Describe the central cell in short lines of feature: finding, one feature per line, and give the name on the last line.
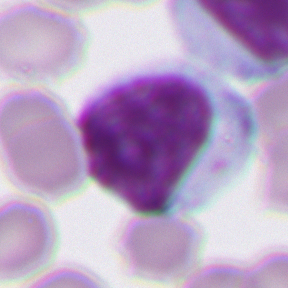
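Nucleus: roughly triangular, broad at top, narrowing to a point at bottom
Chromatin: dense, dark purple
Cytoplasm: very pale, faint bluish-grey
Outline: smooth, no surface projections
Name: typical lymphocyte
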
